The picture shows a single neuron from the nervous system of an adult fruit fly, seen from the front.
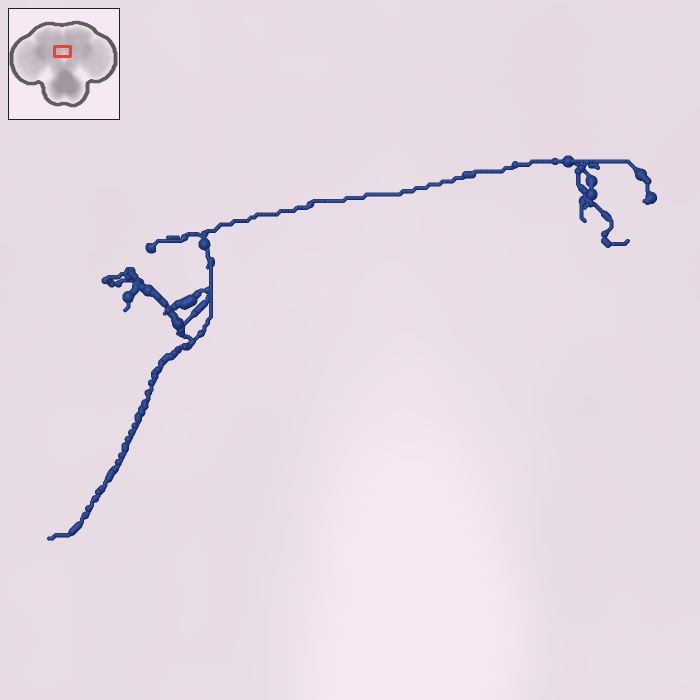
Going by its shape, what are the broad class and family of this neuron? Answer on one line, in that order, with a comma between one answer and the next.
sensory neuron entering the brain, class olfactory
